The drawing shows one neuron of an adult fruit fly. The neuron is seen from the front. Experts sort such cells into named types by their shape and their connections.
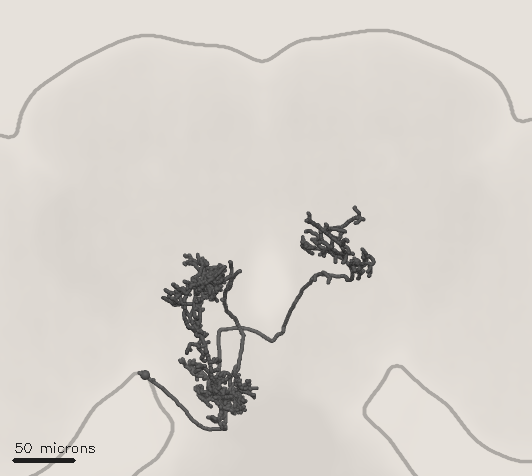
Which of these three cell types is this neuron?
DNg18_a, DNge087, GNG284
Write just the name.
GNG284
